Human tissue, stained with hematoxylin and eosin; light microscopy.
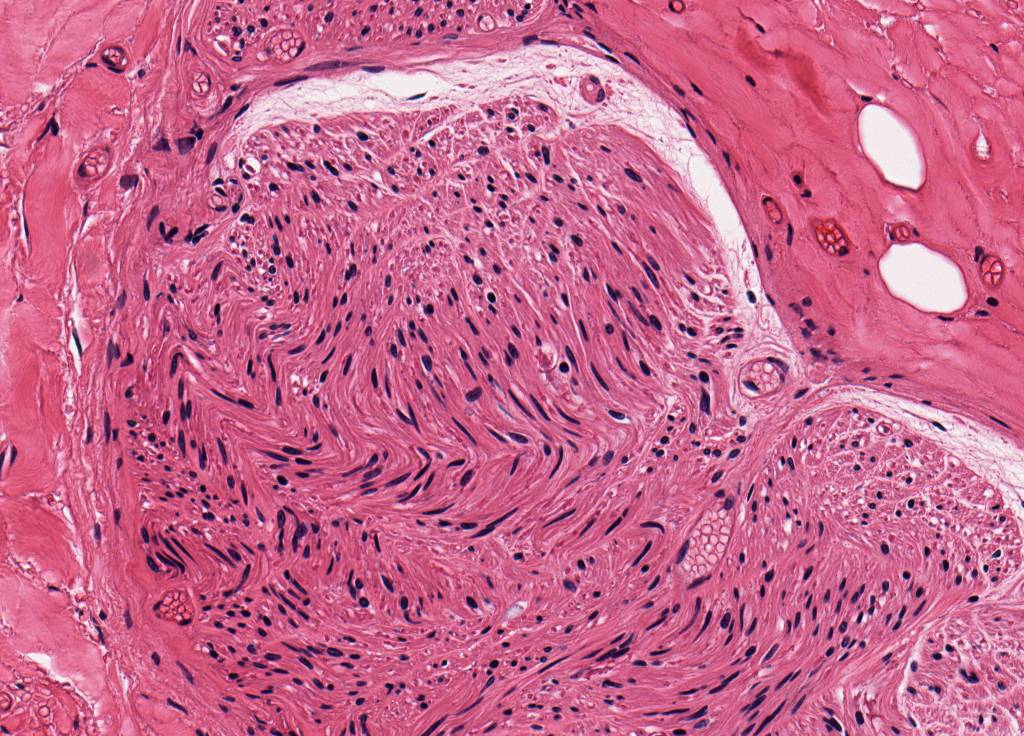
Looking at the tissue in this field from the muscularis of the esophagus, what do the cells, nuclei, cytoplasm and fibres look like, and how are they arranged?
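Overall pattern: a large rounded bundle of spindle cells occupies most of the field, surrounded by dense pink collagen. Arrangement: in the centre of the bundle, the spindle cells run in wavy, interlacing streams. Nuclei: dark, slender and wavy. Epithelium: none present anywhere in the field.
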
